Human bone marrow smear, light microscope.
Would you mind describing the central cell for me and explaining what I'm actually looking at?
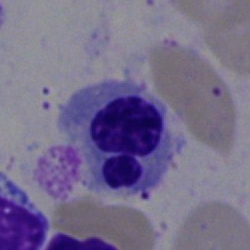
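Starting with the chromatin: dark purple, coarsely clumped. The cytoplasm looks pale greyish blue, and there's more of it on the left side of the nucleus than on the right. Then the outline, which is irregular rather than smoothly round. Putting that together, this is an erythroblast.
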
